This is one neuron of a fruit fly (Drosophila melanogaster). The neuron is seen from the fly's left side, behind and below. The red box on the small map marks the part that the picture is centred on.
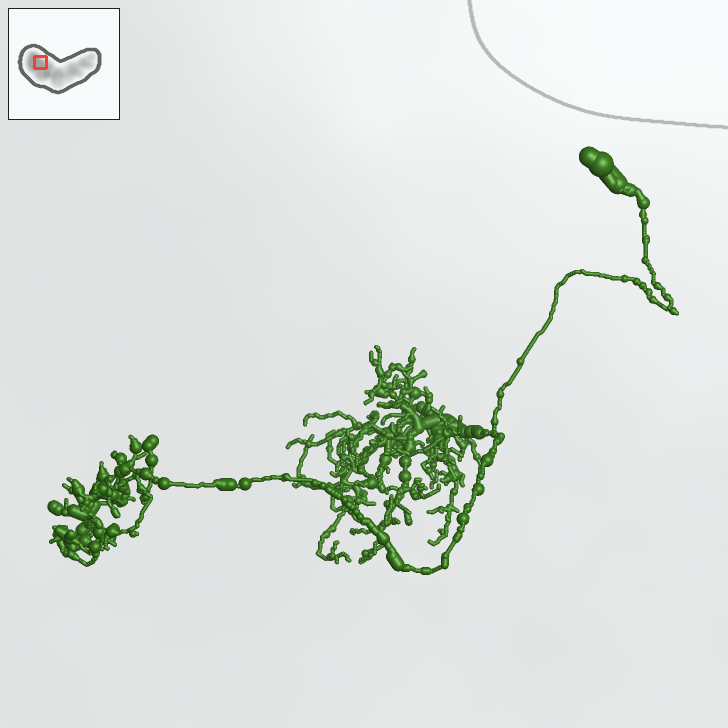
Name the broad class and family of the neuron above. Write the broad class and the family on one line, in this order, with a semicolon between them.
central-brain intrinsic neuron; class CX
